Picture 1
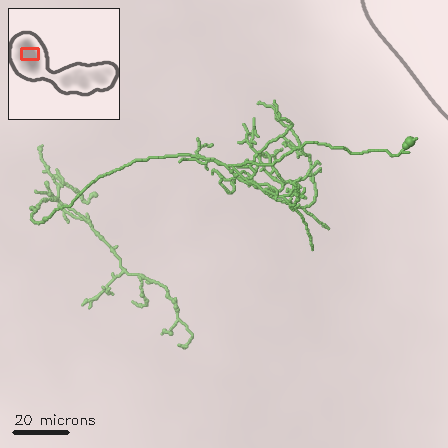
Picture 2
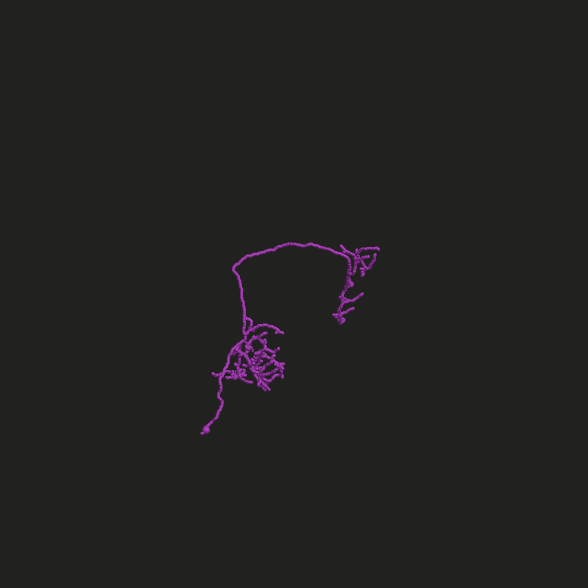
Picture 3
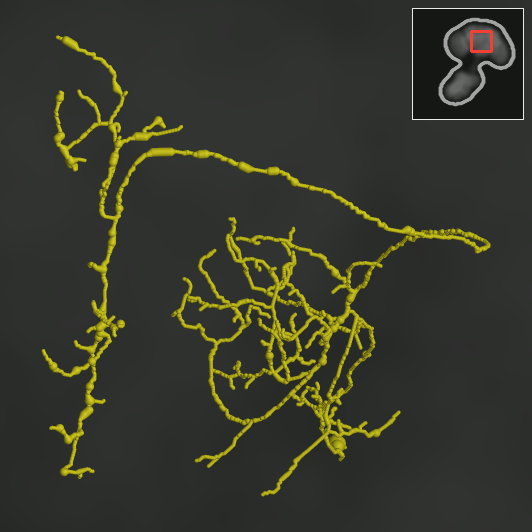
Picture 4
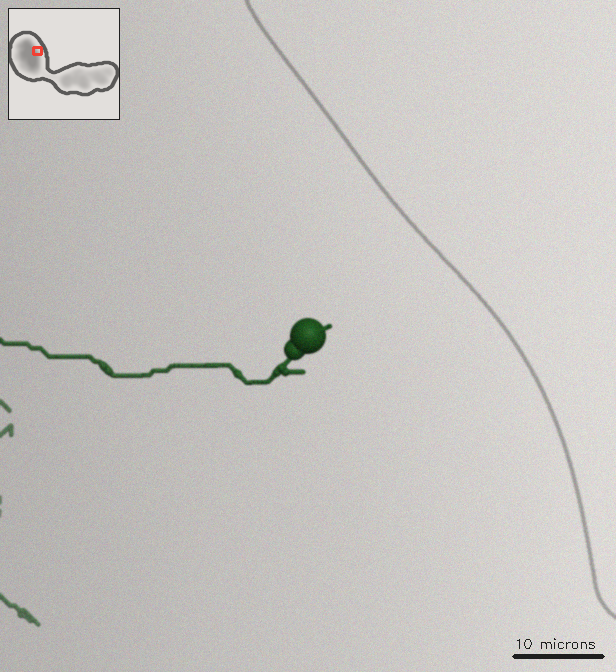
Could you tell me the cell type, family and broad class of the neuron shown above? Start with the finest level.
IB083; hemilineage DM5_central; central-brain intrinsic neuron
